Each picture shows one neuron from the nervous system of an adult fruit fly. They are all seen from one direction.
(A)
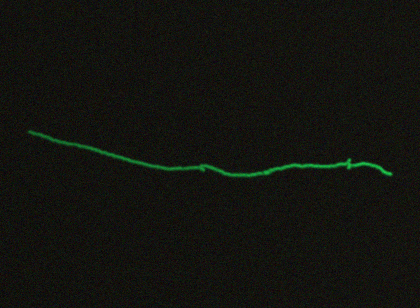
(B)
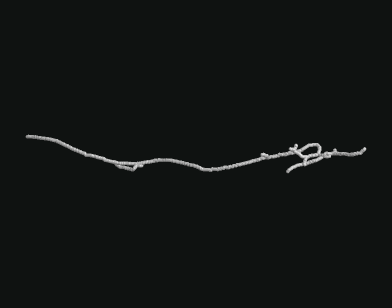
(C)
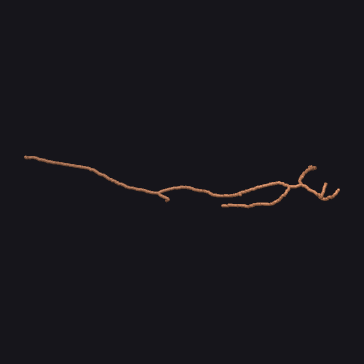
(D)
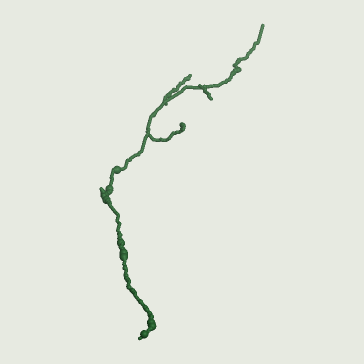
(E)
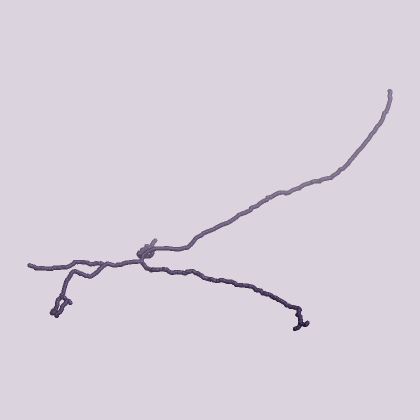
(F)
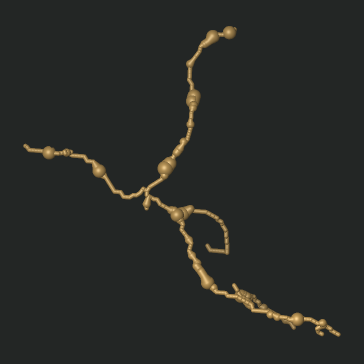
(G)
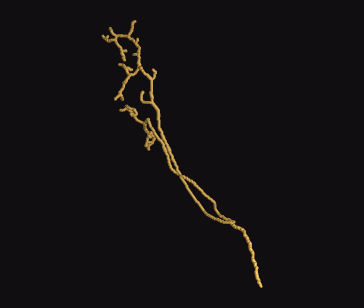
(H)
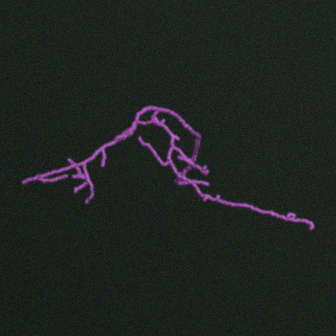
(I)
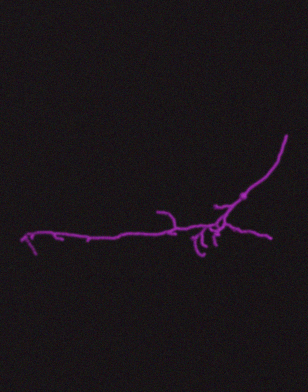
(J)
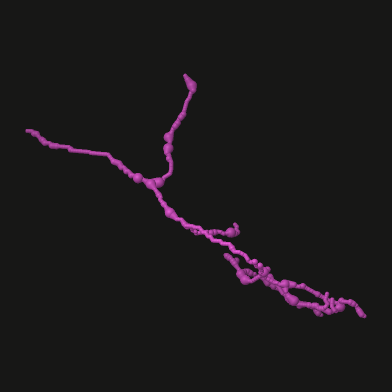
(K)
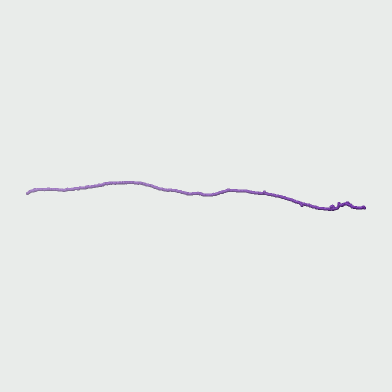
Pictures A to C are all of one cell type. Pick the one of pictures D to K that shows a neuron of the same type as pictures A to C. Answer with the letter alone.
K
